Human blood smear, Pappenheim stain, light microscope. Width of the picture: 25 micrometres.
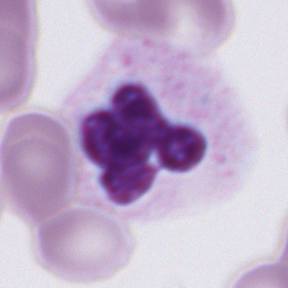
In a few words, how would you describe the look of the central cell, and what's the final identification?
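No nucleoli in the lobes. Cytoplasm plentiful, pale pink, with fine pinkish granules scattered through it. No vacuoles. Segmented neutrophil.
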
